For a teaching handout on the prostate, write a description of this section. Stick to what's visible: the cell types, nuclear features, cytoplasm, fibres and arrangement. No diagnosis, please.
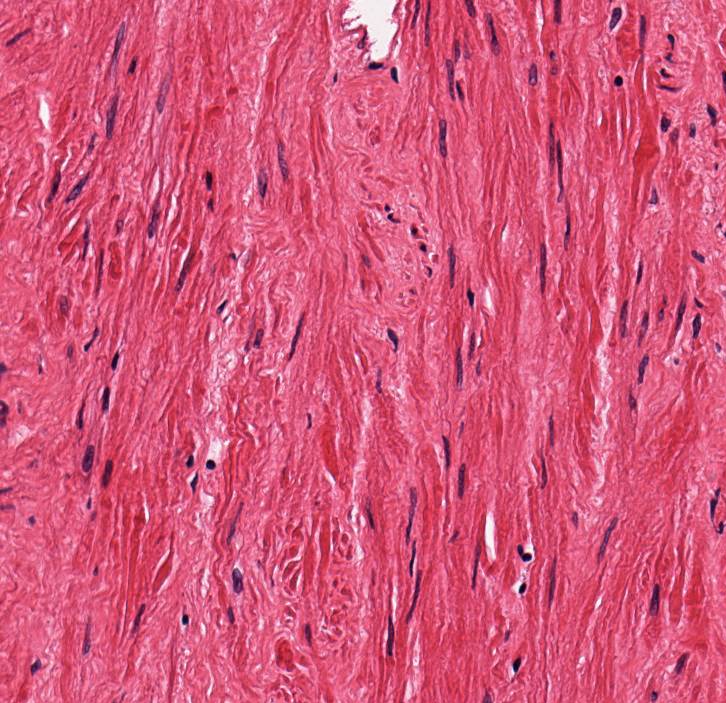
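Closely packed eosinophilic fibres, stained deep pink to red, run mainly from top to bottom across the entire field. Most nuclei are elongated and spindle-shaped, lying parallel to the fibres around them.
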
